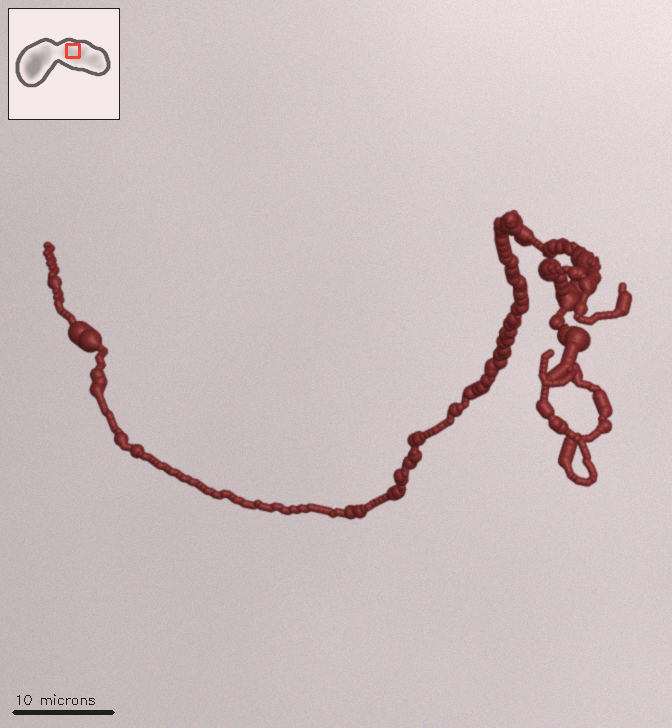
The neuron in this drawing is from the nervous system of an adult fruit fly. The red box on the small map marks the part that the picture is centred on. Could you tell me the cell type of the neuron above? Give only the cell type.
WG1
